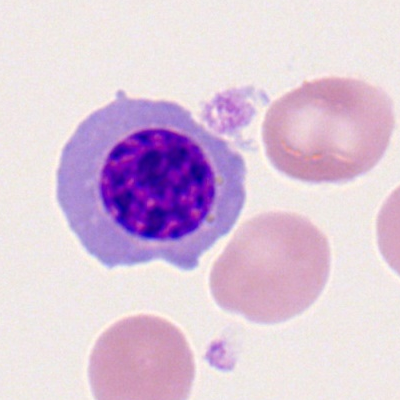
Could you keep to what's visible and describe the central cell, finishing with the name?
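Look first at the chromatin: it is coarse, clumped into dark blocks with paler spaces between them. The cytoplasm forms a broad rim around the whole nucleus, and its colour is a pale lilac-blue. Notice too that the outline is irregular rather than smoothly round. This is an erythroblast.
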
